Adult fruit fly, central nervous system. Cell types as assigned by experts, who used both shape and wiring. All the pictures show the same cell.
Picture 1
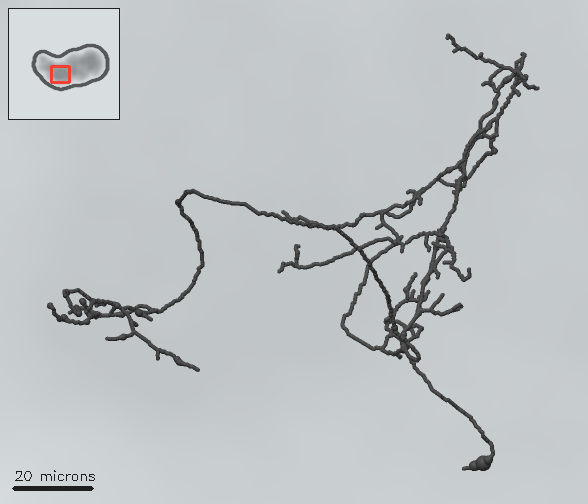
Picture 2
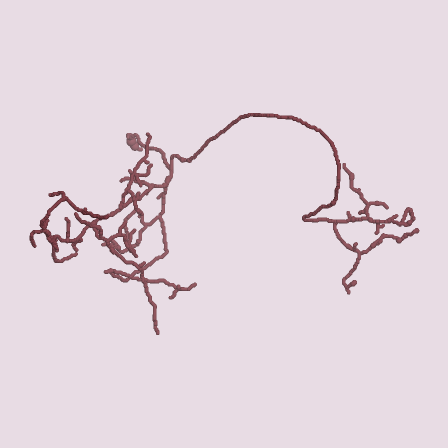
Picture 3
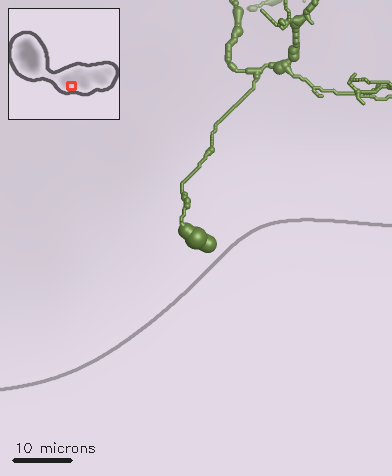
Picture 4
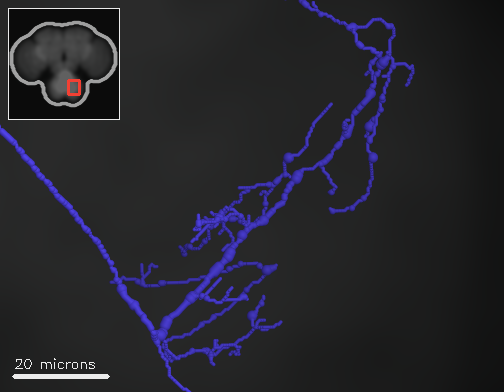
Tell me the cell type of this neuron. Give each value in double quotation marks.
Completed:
"IN06B078"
